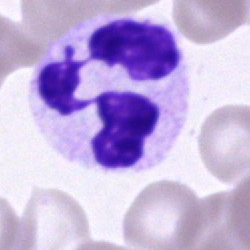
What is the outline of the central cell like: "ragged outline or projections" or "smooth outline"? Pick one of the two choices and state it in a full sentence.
There is a smooth outline around this cell, free of projections.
